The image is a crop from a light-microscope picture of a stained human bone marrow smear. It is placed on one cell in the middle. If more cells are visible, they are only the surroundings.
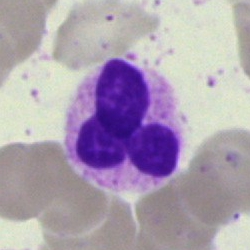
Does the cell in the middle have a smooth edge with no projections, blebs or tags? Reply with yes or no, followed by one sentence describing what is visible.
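Yes. The cell outline is round and smooth.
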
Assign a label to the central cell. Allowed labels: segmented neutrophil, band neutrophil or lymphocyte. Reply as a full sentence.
In short, the cell at the center is a segmented neutrophil.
